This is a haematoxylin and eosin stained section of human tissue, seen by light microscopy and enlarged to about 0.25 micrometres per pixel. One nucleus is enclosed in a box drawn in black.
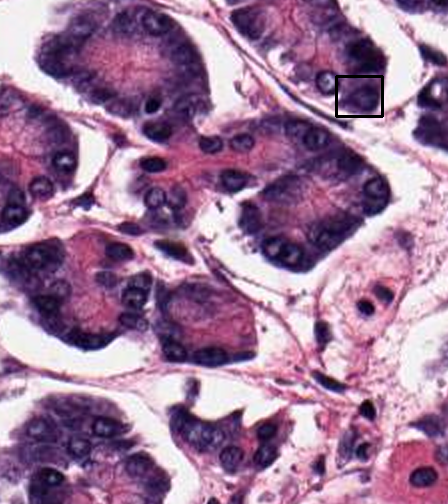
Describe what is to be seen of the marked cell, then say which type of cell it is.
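The nucleus lies toward the outer edge of the cell, close to the border of its cell cluster. The cytoplasm is deep purple and slightly mottled, with an outline that is not sharply defined. The cell sits at the edge of a rounded cluster of similar cells, lying along a thin pink fibrous strand with a clear white space beyond. The marked nucleus belongs to a pancreatic acinar cell.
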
